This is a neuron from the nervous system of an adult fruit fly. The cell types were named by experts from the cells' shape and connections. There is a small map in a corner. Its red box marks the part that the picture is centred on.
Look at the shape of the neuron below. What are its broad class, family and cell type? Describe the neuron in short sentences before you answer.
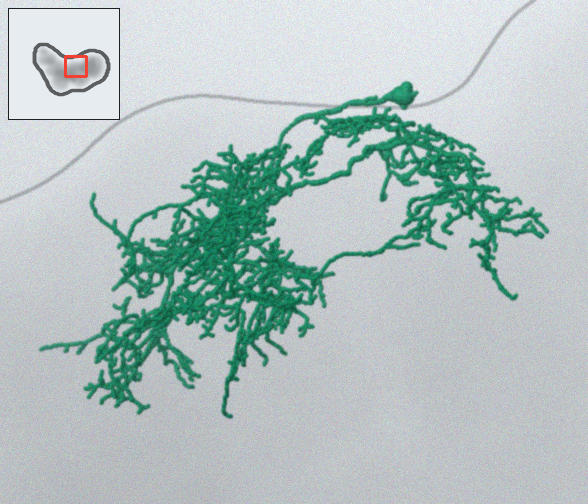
The picture shows more than a hundred branch ends. In this view it is wider than it is tall. It is a central-brain intrinsic neuron. The family is hemilineage SLPpm3. The cell type is SMP548.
